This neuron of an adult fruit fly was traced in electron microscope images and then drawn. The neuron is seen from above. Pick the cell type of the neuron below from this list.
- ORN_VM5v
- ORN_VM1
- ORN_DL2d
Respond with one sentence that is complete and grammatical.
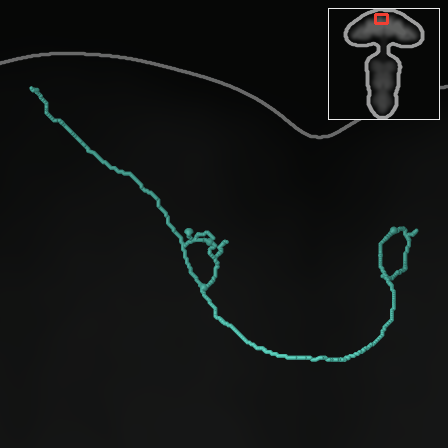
By type, the neuron is ORN_VM1.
